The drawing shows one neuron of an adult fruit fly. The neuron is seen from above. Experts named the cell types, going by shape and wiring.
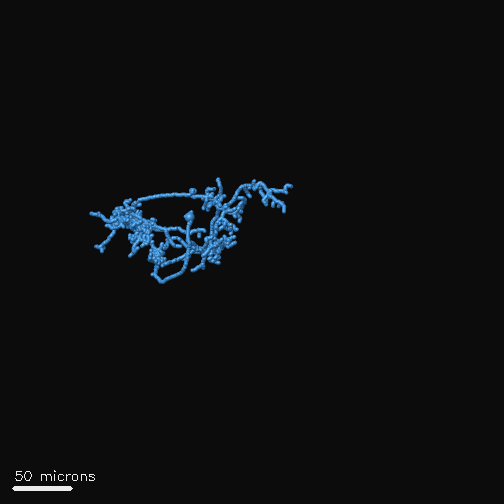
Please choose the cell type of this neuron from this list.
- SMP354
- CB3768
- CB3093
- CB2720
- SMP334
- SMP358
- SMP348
SMP334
